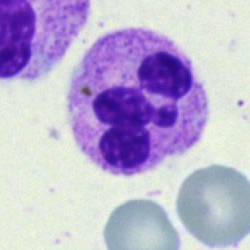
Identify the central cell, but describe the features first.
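See how the nucleus is divided into four lobes, with the one on the right much smaller than the others. Fine purple granules are scattered through the cytoplasm, and a single small brown dot sits to the left of the nucleus. This is a segmented neutrophil.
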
